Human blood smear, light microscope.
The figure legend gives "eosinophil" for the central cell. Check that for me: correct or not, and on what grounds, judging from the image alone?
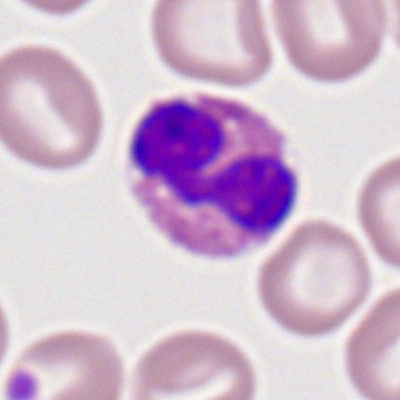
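Eosinophil is the right name for this cell. The deciding feature is the nucleus, which is split into two lobes.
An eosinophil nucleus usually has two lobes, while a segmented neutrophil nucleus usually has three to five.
The two lobes here therefore favour eosinophil over segmented neutrophil. Otherwise, the outline is smooth and round, the chromatin stains a dense, dark purple, no nucleoli are visible in the lobes, and the cytoplasm is pink rather than blue.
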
